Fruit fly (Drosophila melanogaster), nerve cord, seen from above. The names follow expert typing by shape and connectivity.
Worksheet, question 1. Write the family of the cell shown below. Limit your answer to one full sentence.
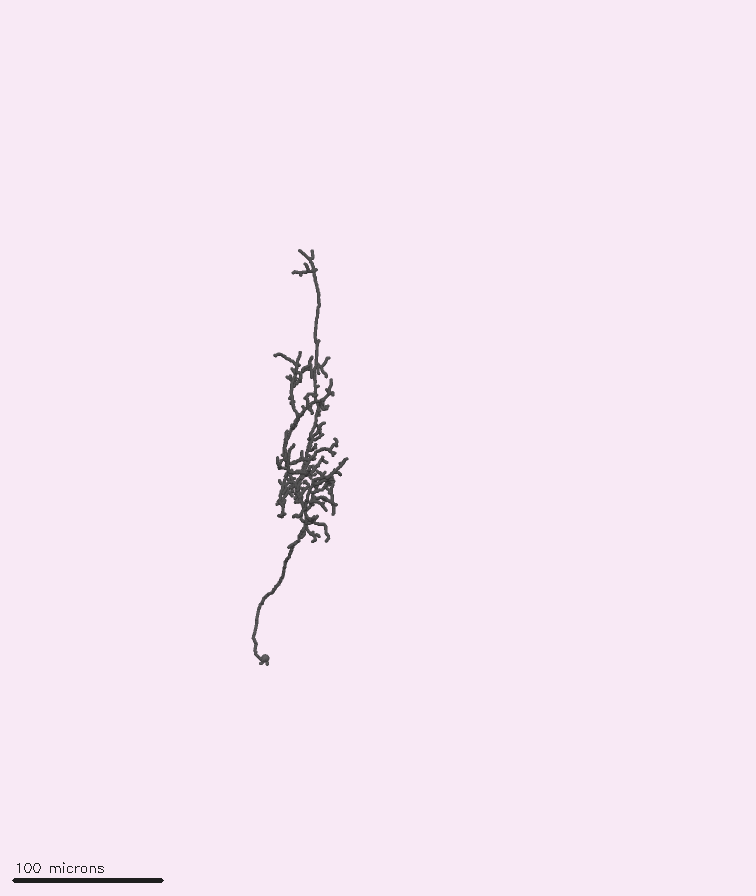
Family membership for the neuron is hemilineage 16B.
